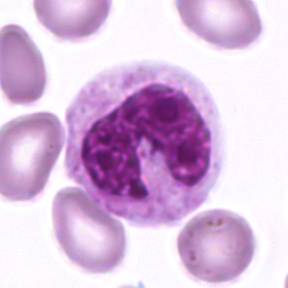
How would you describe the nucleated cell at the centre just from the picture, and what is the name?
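Starting with the nucleus, I see a deep notch cutting into it from its lower edge. Around it, the cytoplasm is pale greyish-lilac and holds fine, scattered pinkish-violet granules. Tracing the cell edge, I find it smooth, with no projections. So this is a band neutrophil.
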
